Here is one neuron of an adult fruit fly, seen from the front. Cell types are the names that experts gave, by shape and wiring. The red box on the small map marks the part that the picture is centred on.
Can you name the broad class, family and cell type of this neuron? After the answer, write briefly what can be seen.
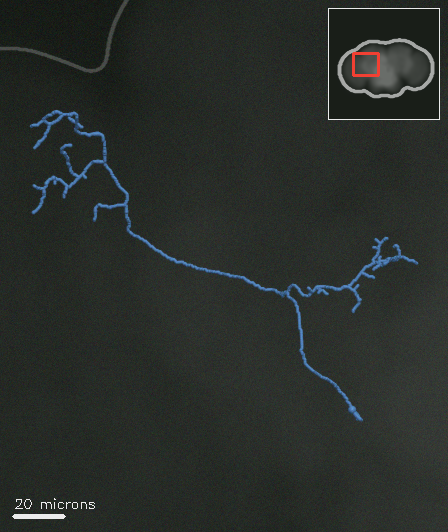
This is a visual centrifugal neuron. Its family is LPT. Its cell type is LPT111. The cell body is at the lower right of the picture. From left to right in the picture it spans about 160 microns.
